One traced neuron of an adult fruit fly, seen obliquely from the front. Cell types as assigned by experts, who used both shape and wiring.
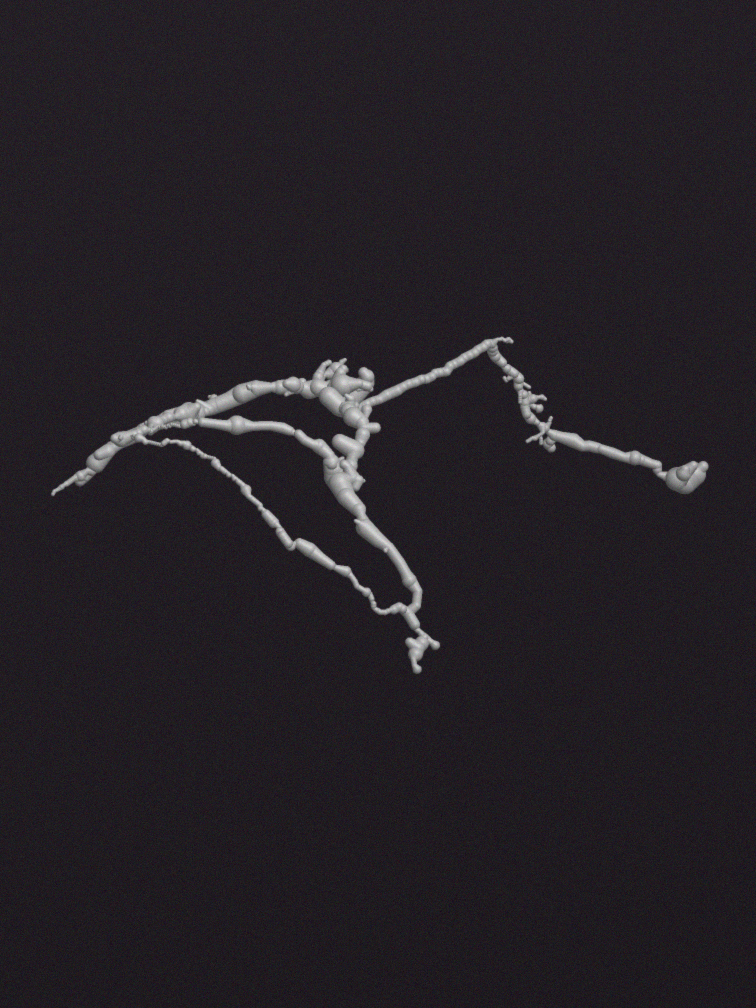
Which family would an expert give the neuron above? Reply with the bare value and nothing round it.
hemilineage 05B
